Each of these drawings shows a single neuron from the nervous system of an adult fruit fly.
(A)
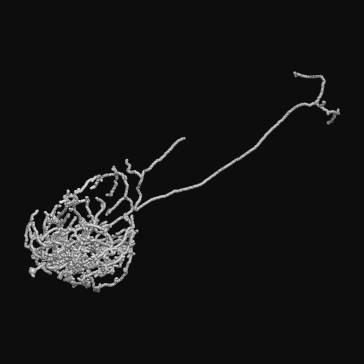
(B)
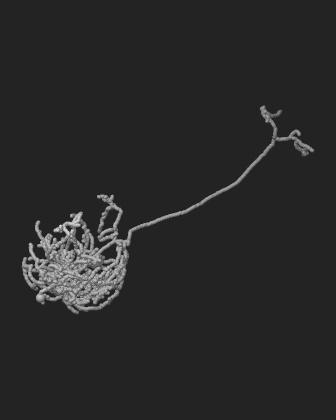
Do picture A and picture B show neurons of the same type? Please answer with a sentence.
They are of the same cell type.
